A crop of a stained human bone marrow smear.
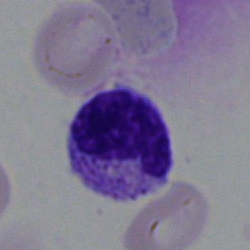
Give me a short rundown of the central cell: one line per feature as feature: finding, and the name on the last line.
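Outline: round, with a smooth edge
Chromatin: dark purple, coarsely clumped
Vacuoles: none seen in the cytoplasm
Name: band neutrophil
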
